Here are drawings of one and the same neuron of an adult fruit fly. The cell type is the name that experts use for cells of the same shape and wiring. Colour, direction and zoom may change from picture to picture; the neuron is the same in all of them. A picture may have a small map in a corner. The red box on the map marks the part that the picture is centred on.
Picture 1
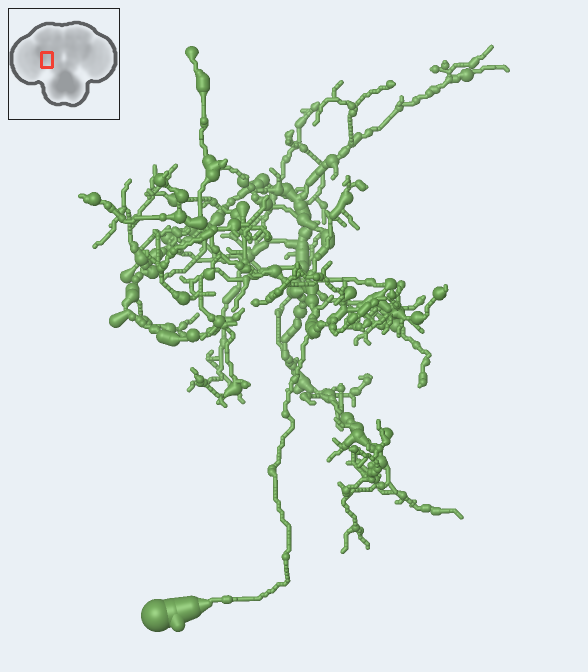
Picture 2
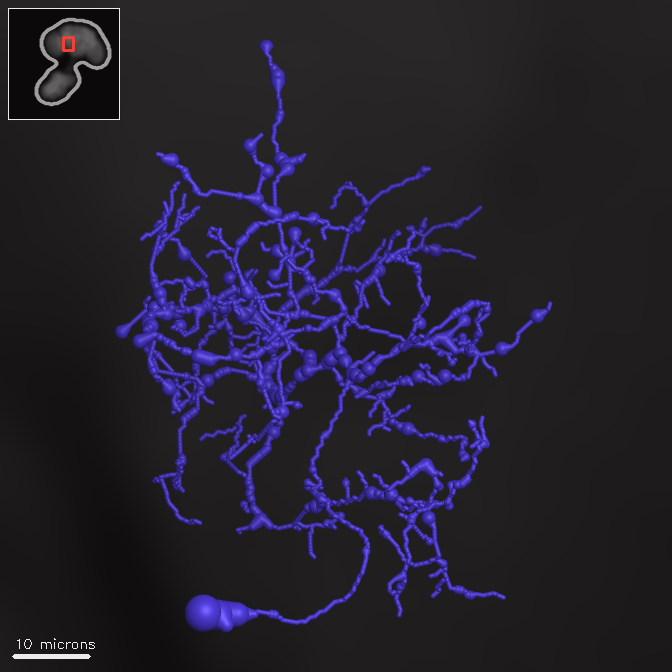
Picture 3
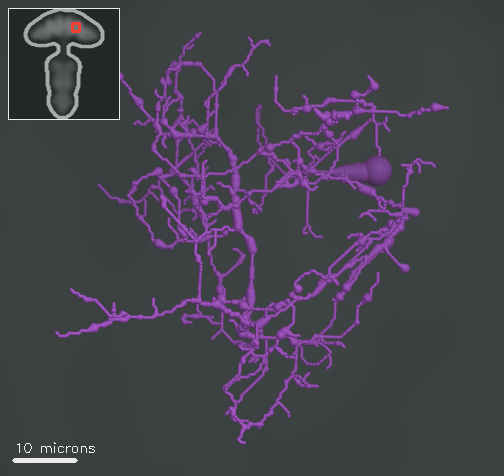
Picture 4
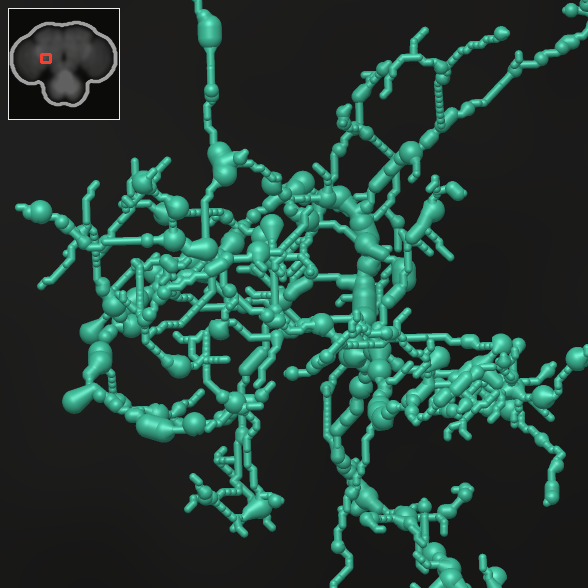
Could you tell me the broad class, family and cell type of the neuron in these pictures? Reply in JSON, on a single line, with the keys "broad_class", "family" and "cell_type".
{"broad_class": "central-brain intrinsic neuron", "family": "hemilineage WEDa1", "cell_type": "CB1314"}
